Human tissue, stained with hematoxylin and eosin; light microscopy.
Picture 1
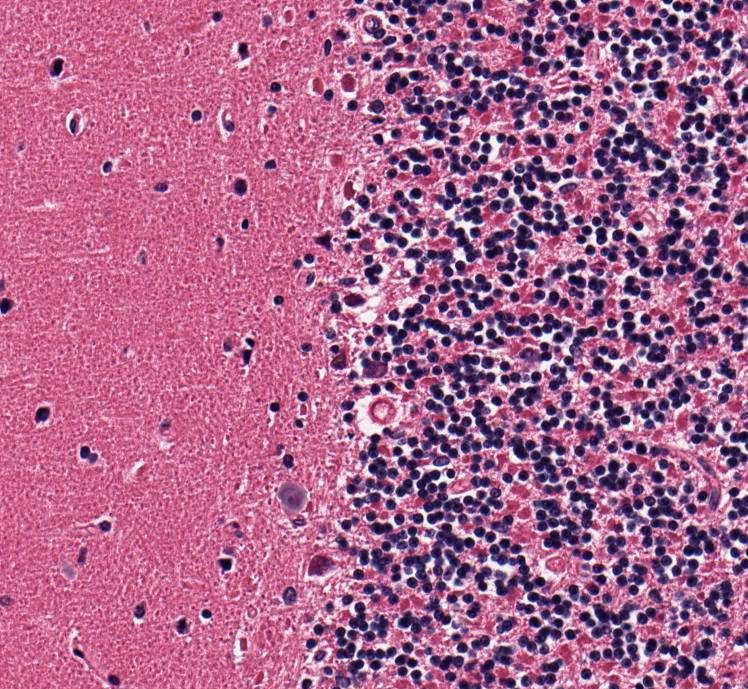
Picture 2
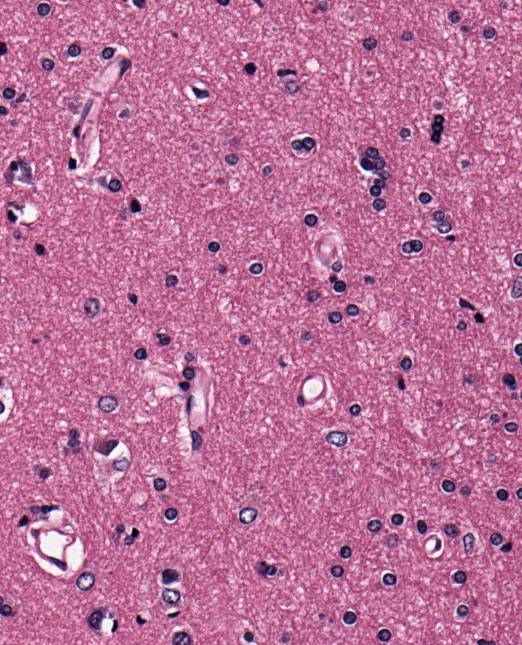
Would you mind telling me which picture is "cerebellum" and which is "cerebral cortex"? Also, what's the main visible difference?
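The cerebellum is in picture 1 and the cerebral cortex in picture 2. A roughly vertical boundary near the middle splits picture 1 into a pale pink, sparsely cellular left layer and a densely cellular dark right layer. The right layer is crowded with small, round, dark-blue nuclei with very little visible cytoplasm, among which lie small pink, nucleus-free patches. Large neurons along the boundary are few and widely spaced, not a continuous row. In picture 2 a finely fibrillary pink matrix fills the whole field, without epithelium. Most cells there have small round dark nuclei and scant cytoplasm, lying singly; a few have larger, paler round nuclei with a visible nucleolus.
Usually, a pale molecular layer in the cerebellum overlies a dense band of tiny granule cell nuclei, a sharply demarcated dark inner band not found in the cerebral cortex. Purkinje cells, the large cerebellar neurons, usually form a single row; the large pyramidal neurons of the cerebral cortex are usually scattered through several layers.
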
